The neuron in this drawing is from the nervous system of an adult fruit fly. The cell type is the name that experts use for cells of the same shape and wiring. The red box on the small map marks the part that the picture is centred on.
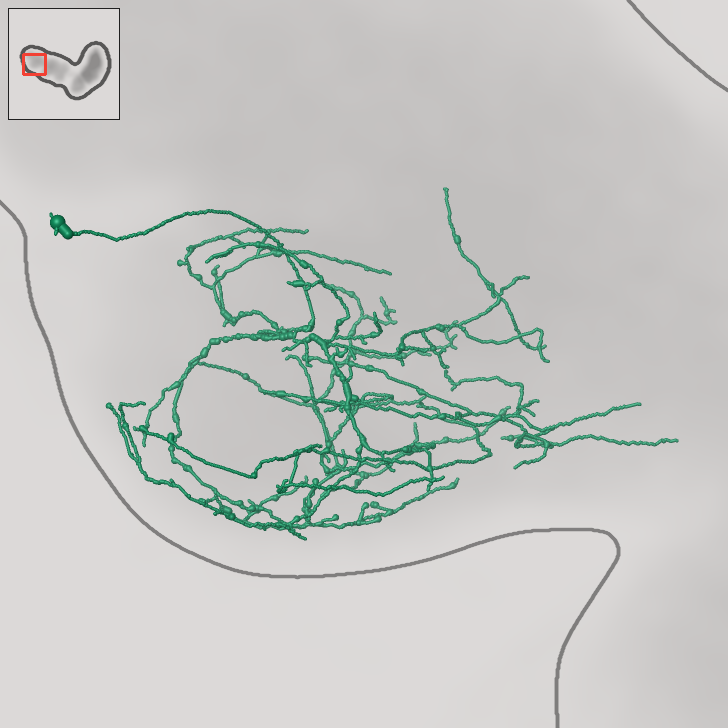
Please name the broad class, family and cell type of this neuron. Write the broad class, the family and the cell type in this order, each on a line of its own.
nerve-cord intrinsic neuron
hemilineage 04B
IN04B025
